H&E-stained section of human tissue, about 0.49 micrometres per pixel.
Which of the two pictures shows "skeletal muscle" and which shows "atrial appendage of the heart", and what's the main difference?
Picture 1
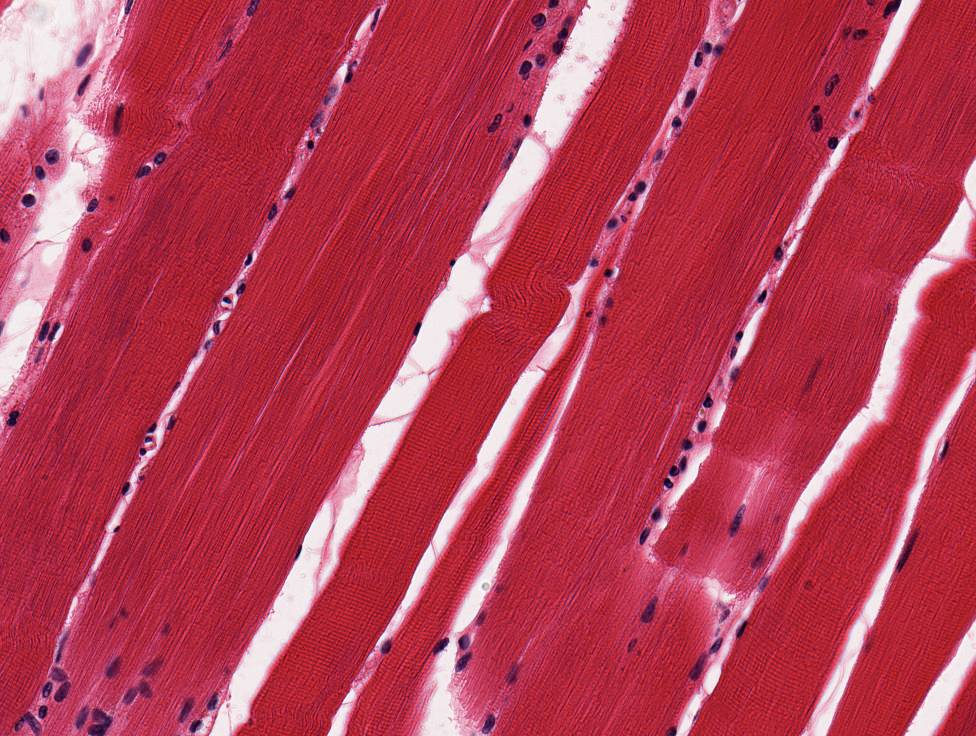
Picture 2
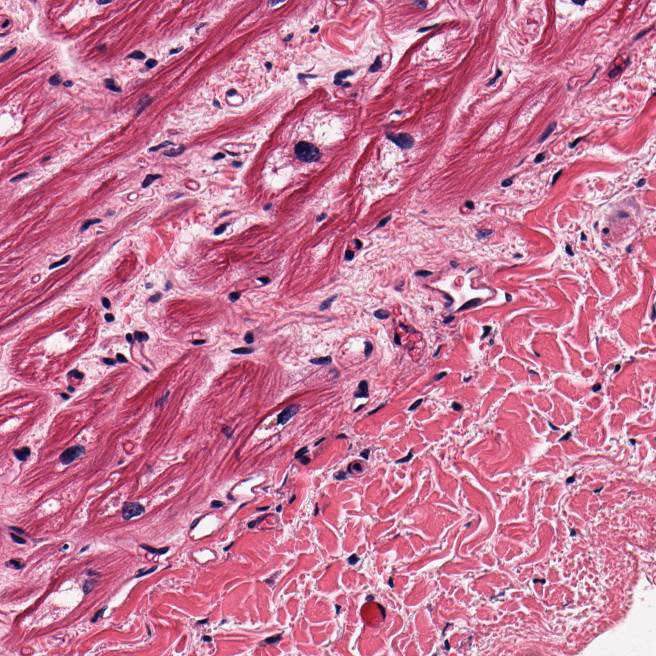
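Skeletal muscle is shown in picture 1, and atrial appendage of the heart in picture 2. In picture 1 each fibre runs unbranched through the field and shows fine, regular cross-striations. The fibre cytoplasm stains a deep, even red with eosin, and flattened, elongated nuclei lie at the fibre edges rather than in the centres. In picture 2 muscle fibres occupy the upper left and dense collagen the lower right, meeting along a diagonal boundary. These muscle cells have large, dark, centrally placed nuclei, and many show pale, clear spaces in the cytoplasm around and beside the nucleus. Between the muscle fibres lies paler, loosely textured fibrous tissue with scattered small nuclei.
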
